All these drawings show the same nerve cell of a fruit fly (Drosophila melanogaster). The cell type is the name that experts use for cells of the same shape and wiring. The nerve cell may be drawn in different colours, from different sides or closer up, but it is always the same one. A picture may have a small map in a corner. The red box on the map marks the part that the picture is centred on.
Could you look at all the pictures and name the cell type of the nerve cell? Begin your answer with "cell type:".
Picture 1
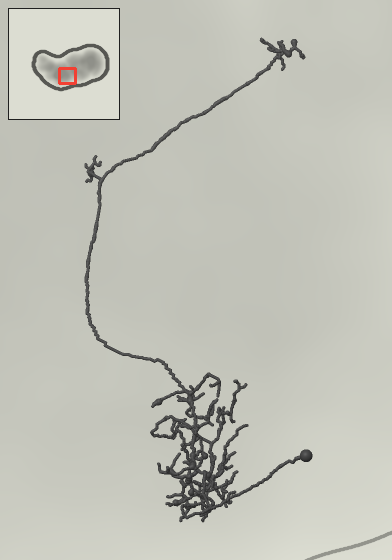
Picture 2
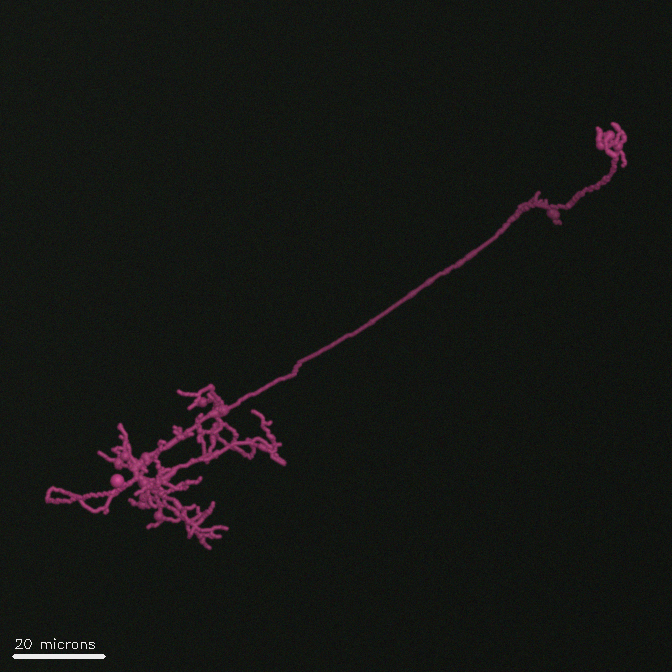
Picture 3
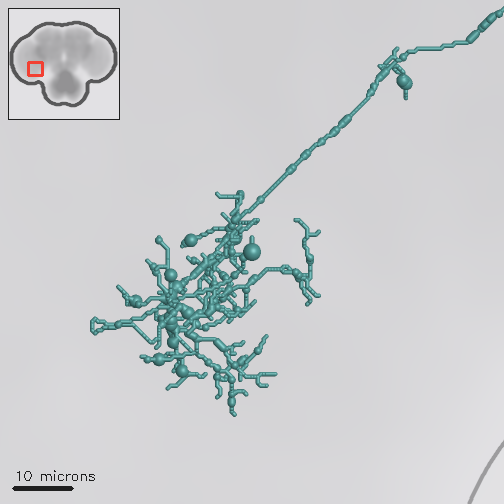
cell type: TmY10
